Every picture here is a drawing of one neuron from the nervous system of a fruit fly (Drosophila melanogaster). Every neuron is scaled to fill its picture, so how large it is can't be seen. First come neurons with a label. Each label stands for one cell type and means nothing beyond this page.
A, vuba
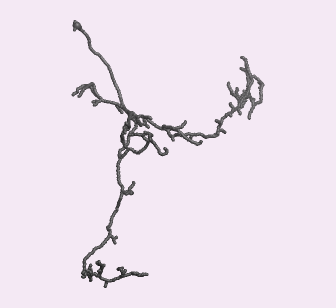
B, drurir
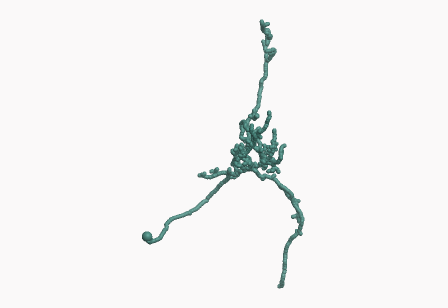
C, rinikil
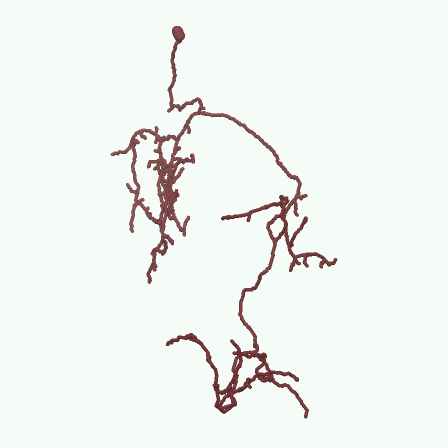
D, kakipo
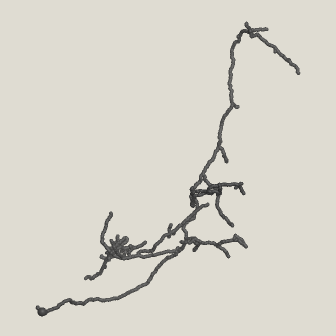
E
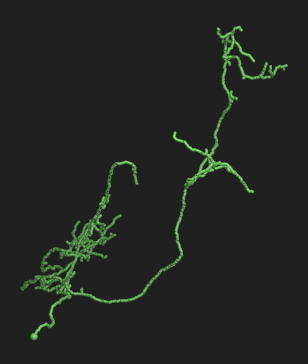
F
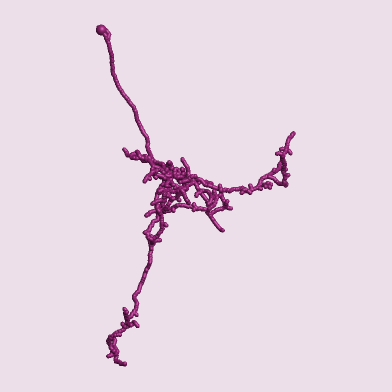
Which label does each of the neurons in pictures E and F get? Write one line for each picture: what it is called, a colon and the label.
E: rinikil
F: drurir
